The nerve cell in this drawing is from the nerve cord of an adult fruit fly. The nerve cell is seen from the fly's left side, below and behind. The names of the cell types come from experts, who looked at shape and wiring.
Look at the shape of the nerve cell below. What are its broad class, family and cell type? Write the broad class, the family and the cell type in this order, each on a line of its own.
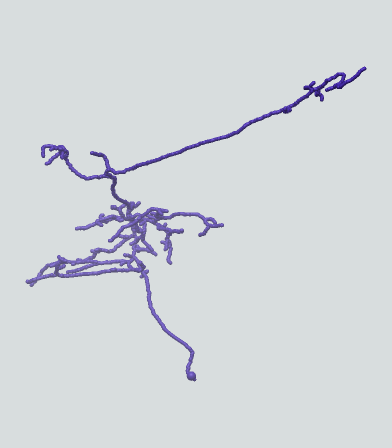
nerve-cord intrinsic neuron
hemilineage 06A
IN06A089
